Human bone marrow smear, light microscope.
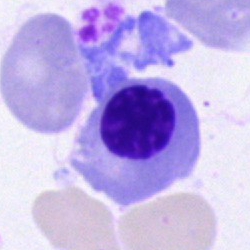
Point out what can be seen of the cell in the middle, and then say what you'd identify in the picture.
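Nucleus in upper part of cell; more cytoplasm below. Chromatin dark purple, clumped into coarse patches. No nucleolus visible. Outline roughly round, lower-left edge ragged. Erythroblast.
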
